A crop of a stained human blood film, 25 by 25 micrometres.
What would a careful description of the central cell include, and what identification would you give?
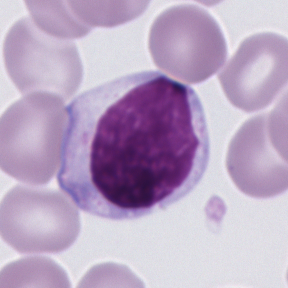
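Notice the irregular outline with somewhat angular corners, and the nucleus sitting off-centre toward the upper right. The cytoplasm's rim is widest on the left side, and a few fine pinkish-purple granules are scattered through it. It's a large granular lymphocyte.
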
